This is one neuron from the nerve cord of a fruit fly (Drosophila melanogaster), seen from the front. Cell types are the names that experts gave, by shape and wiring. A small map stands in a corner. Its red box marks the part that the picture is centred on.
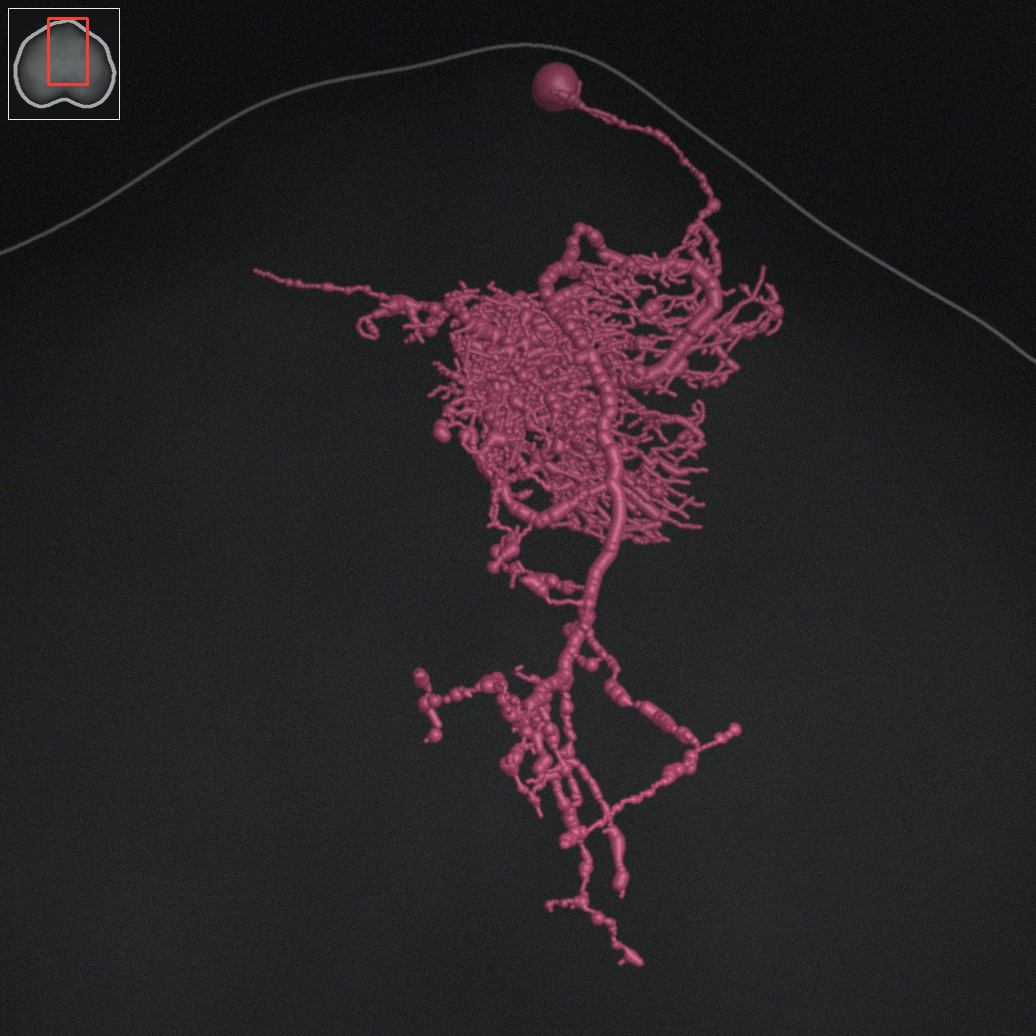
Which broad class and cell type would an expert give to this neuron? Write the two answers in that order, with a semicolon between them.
nerve-cord intrinsic neuron; INXXX100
